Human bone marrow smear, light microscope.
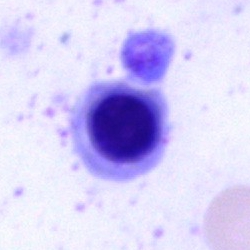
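Erythroblast, the central cell in a stained human bone marrow smear under the light microscope. The cell has a smooth, round outline. Its nucleus lies a little off centre, toward the upper right, and the chromatin is dark purple and densely stained throughout. No vacuoles are seen in the cytoplasm.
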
